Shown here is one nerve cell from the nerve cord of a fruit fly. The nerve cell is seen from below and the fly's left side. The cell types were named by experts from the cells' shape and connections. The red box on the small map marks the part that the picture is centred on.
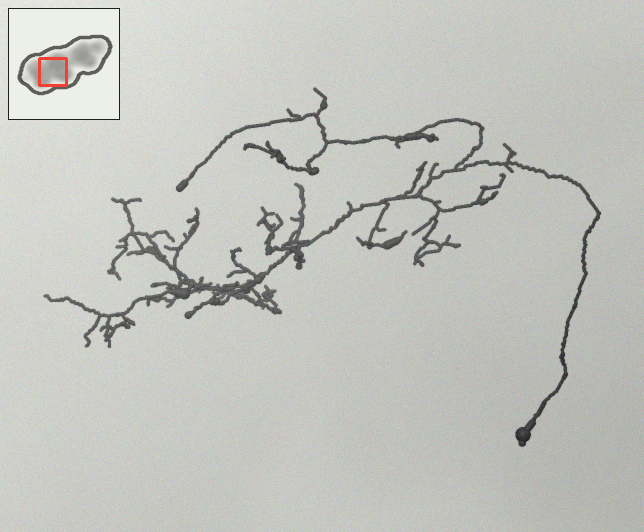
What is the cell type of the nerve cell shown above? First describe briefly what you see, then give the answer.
Dozens of branch ends can be seen. As drawn here it is wider than it is tall. It is a nerve-cord intrinsic neuron. Its cell type is IN05B089.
